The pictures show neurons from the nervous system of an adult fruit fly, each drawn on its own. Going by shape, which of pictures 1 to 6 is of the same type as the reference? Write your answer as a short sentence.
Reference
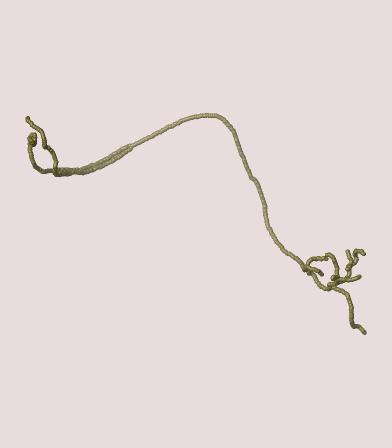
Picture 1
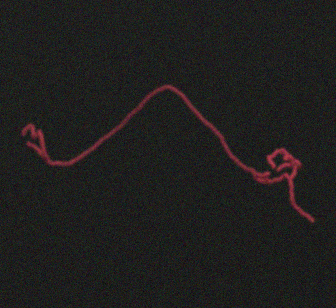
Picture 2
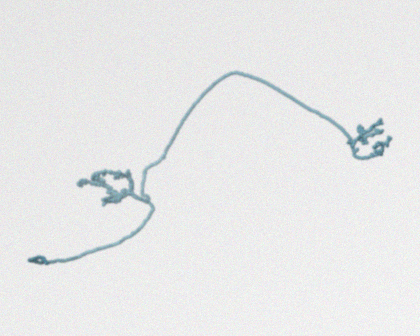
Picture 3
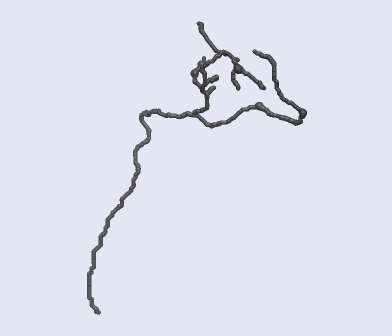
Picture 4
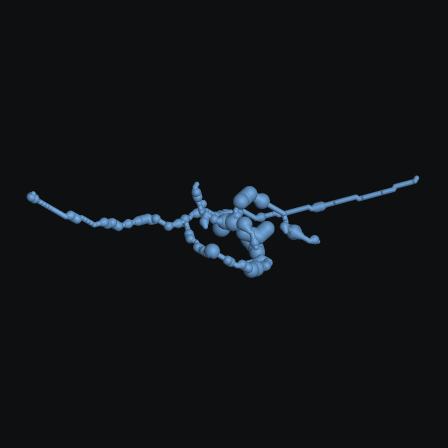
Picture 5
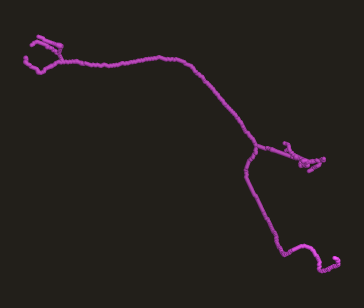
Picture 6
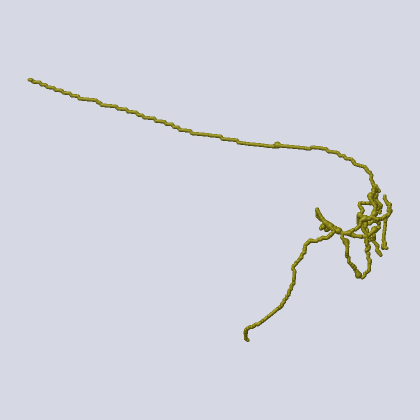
Picture 1 shows a neuron of the same cell type.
